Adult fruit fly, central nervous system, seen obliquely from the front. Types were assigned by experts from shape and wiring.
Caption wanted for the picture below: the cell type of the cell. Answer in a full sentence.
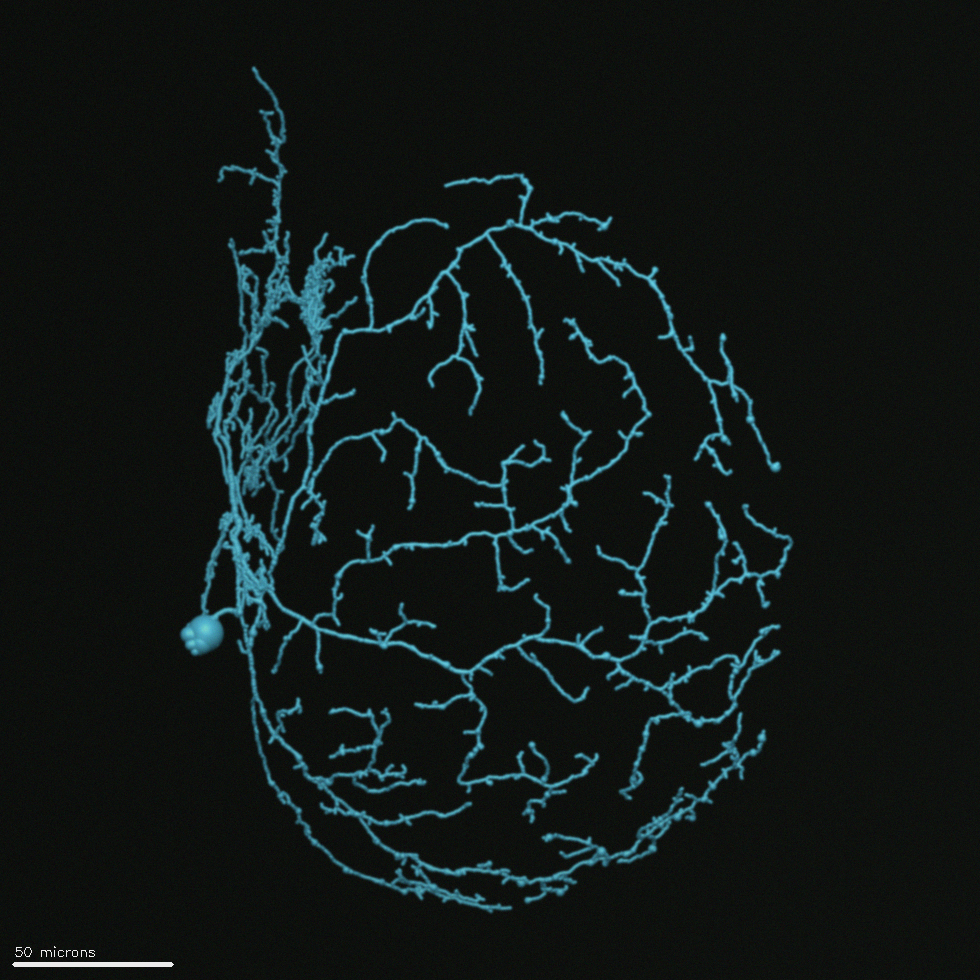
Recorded: The cell type is MeVC22.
